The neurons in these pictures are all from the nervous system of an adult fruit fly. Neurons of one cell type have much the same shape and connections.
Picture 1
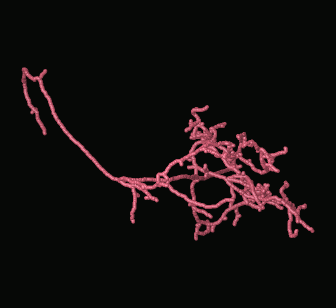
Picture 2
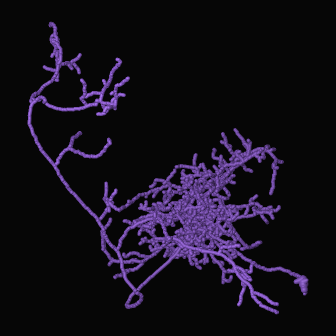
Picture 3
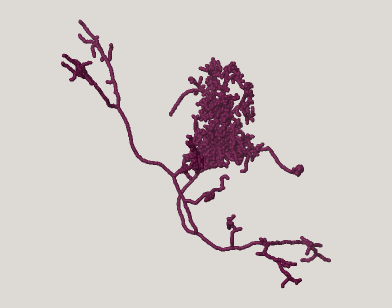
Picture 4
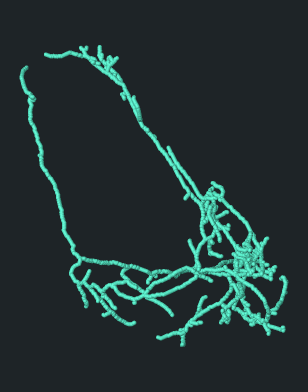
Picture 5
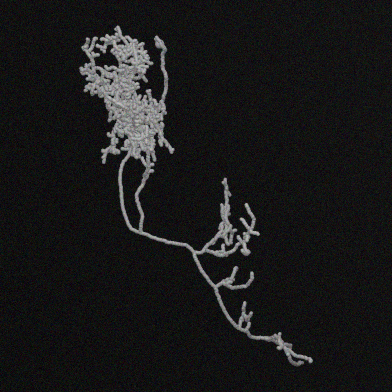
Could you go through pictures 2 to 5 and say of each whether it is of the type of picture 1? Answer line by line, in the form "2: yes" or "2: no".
2: no
3: no
4: yes
5: no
